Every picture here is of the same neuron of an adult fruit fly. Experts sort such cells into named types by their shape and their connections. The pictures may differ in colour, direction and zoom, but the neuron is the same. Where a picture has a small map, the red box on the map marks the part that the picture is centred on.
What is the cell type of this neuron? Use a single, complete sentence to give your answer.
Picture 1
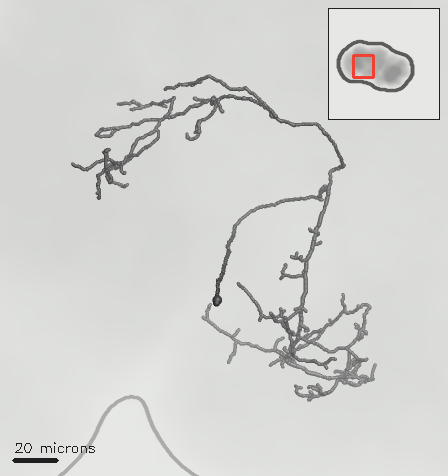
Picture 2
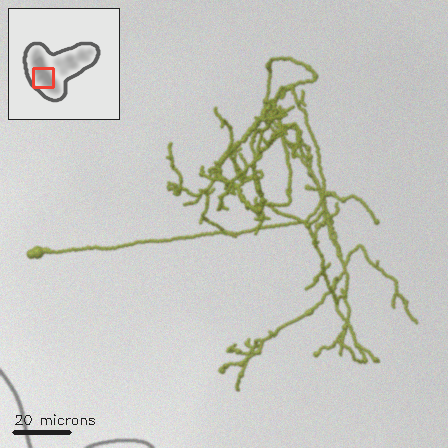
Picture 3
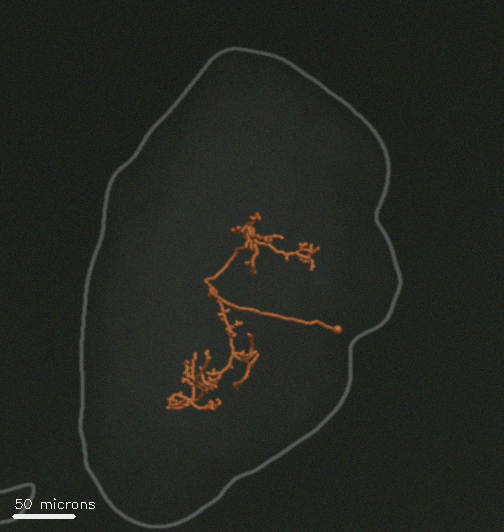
The neuron is typed under the name CL117.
